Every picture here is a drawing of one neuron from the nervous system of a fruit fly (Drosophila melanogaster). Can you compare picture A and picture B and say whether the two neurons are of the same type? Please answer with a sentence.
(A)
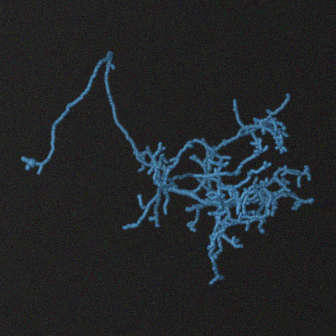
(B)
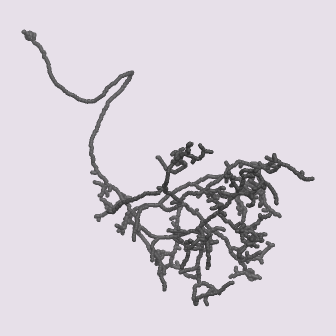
They are of the same cell type.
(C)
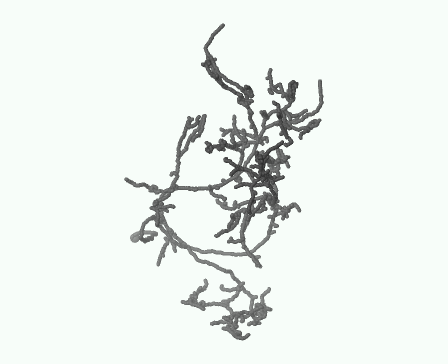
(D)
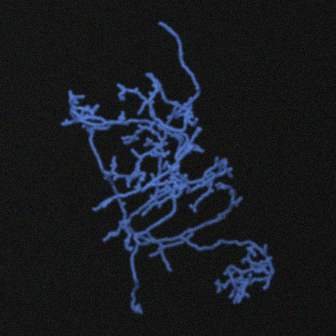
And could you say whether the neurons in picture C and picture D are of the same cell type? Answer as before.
They are of the same cell type.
